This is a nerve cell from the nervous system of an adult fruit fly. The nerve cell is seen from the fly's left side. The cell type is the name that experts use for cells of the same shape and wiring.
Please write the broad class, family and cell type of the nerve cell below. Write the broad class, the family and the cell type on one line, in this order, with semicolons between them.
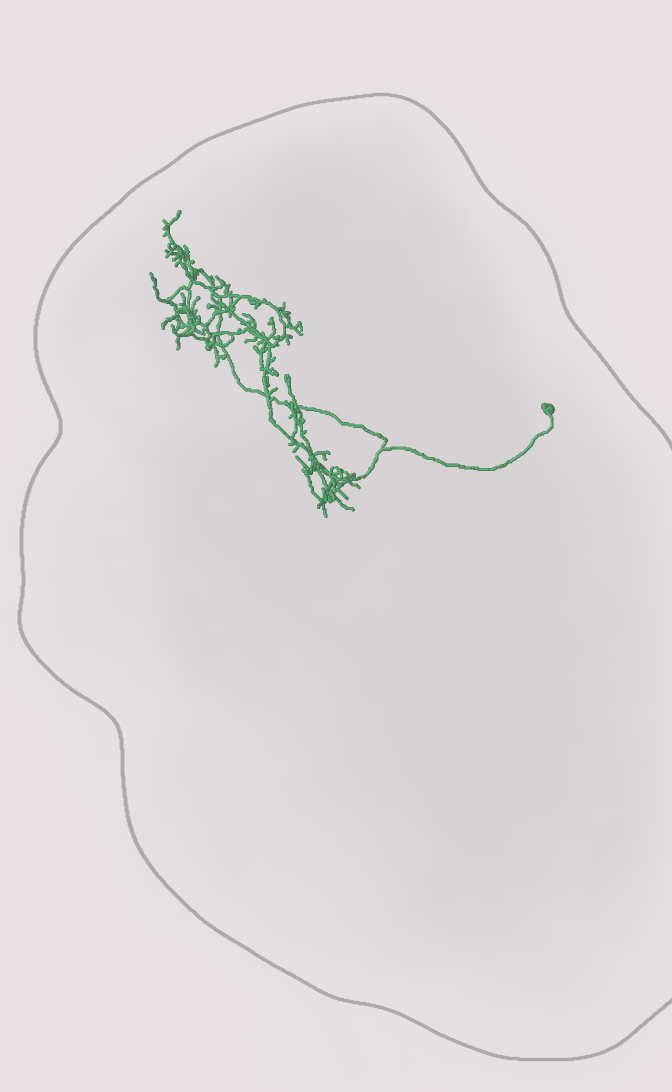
central-brain intrinsic neuron; hemilineage DL1_ventral; AOTU062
